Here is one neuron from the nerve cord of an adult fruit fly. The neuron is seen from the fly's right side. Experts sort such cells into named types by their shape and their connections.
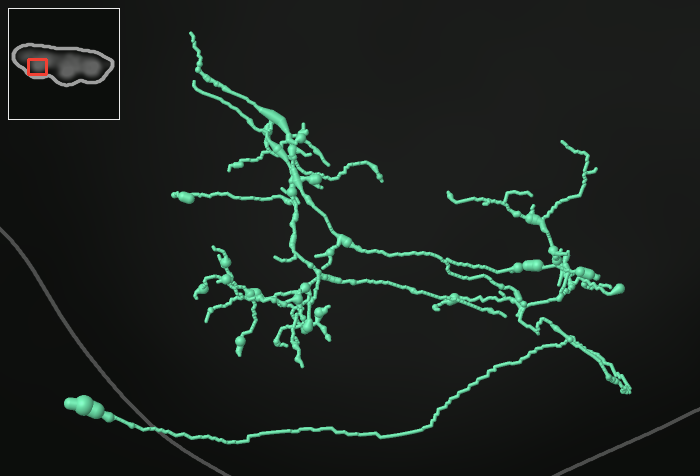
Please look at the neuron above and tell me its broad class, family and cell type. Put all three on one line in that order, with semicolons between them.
nerve-cord intrinsic neuron; hemilineage 01B; IN01B016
